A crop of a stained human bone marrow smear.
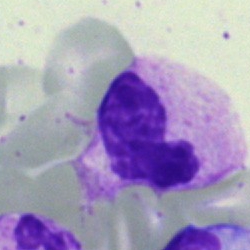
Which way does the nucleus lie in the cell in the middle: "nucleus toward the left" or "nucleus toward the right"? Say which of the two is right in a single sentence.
Its nucleus is located toward the left side of the cell.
